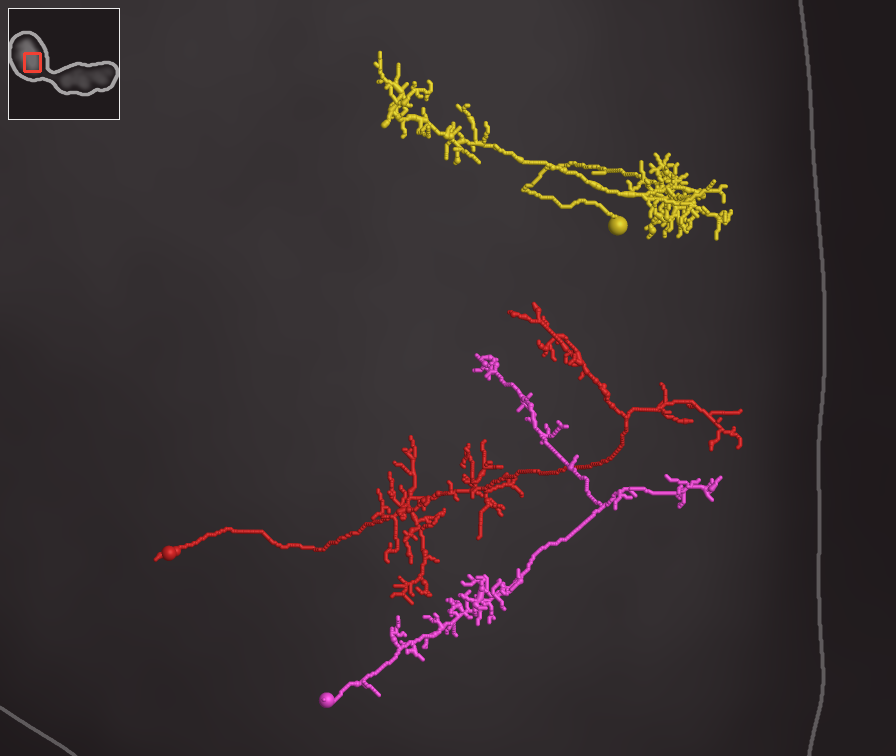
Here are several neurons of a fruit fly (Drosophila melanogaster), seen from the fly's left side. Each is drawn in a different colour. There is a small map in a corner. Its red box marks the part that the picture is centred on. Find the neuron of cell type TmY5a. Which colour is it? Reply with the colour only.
magenta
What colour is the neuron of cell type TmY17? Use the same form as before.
yellow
